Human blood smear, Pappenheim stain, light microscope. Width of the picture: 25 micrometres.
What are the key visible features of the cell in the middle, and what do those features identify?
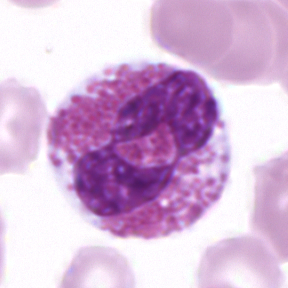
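Two large lobes make up the nucleus, one at the upper right of the cell and the other at the lower left. Coarse orange-red granules fill the cytoplasm; they are round and can be distinguished individually. This cell is an eosinophil.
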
